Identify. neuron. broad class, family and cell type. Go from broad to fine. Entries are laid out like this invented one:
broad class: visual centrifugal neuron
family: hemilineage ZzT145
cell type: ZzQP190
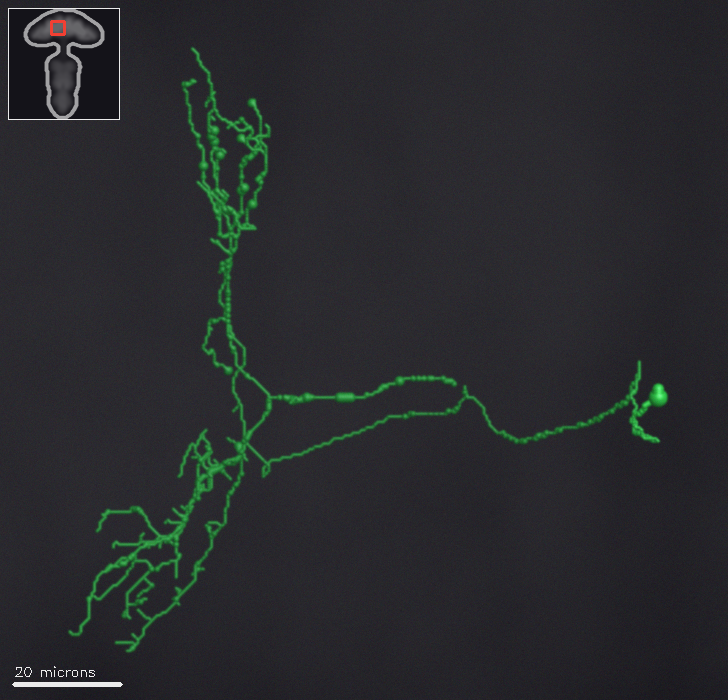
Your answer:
broad class: central-brain intrinsic neuron
family: hemilineage DM1_antero_ventral
cell type: LAL133_c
